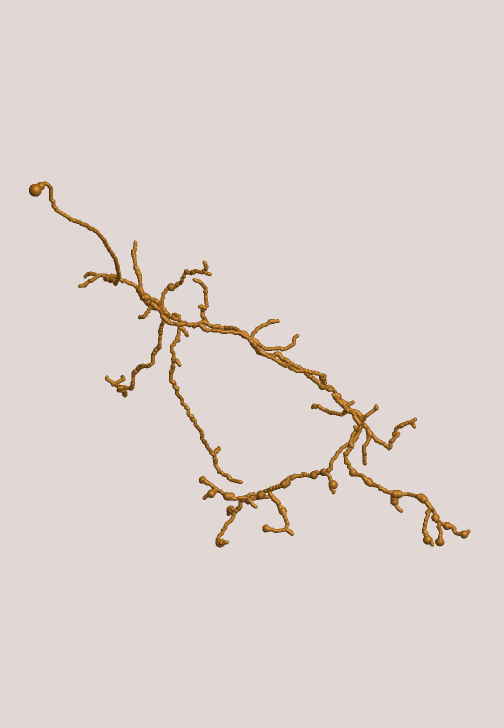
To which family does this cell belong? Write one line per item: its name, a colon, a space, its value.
family: hemilineage SMPad2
